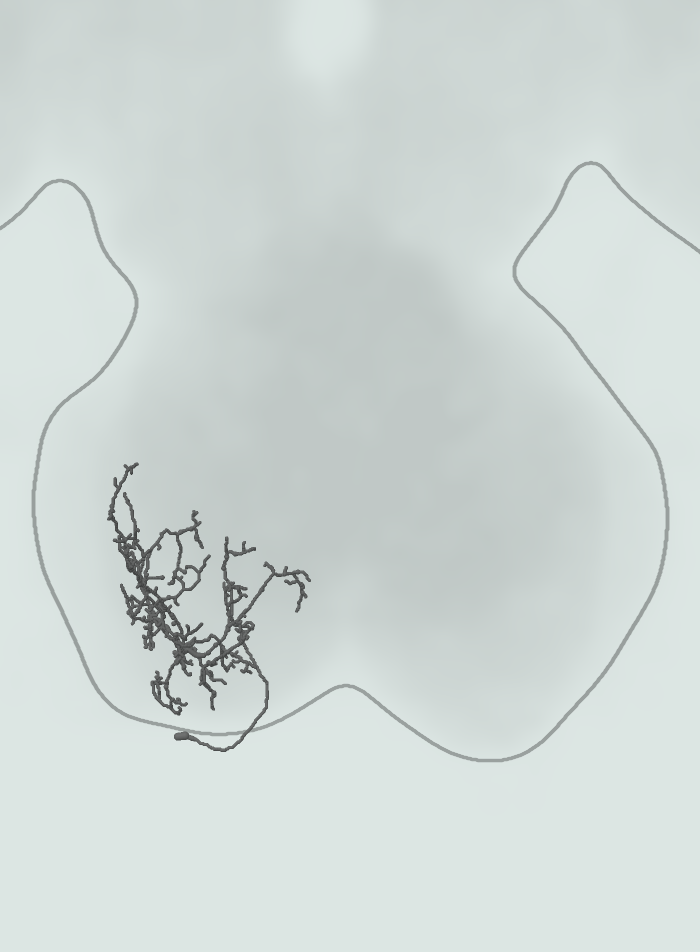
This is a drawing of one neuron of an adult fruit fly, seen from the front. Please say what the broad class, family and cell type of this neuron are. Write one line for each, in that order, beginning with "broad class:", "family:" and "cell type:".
broad class: nerve-cord intrinsic neuron
family: hemilineage 20A.22A
cell type: IN20A.22A033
